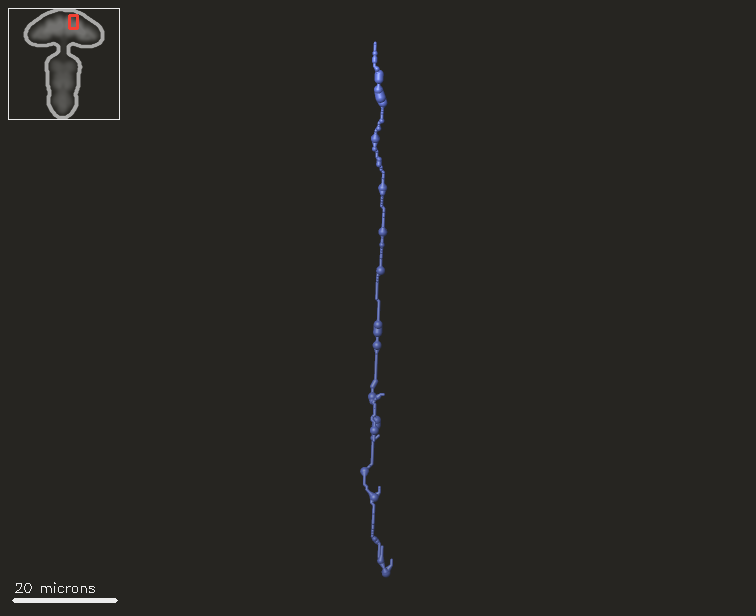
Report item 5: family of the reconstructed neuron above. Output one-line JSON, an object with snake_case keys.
{"family": "class mechanosensory"}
